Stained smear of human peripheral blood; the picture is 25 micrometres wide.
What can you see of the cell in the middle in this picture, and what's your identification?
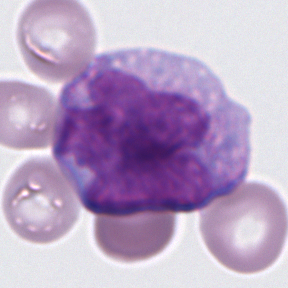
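Its outline is irregular and somewhat angular rather than smoothly round, and a thin darker blue rim marks the cell border. The chromatin is fine and lacy, without coarse dark clumps. Many small pale spots lie in the cytoplasm. The cell is an atypical promyelocyte.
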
